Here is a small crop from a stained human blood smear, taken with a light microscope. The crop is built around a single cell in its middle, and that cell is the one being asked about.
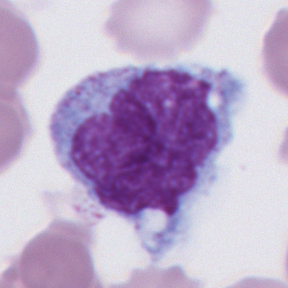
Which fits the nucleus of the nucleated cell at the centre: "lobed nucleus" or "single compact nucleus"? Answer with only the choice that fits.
Lobed nucleus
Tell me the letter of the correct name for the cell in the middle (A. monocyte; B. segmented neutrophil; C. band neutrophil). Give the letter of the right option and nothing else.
A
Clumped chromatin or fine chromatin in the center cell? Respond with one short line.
No coarse chromatin clumps are present; the pattern is fine.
